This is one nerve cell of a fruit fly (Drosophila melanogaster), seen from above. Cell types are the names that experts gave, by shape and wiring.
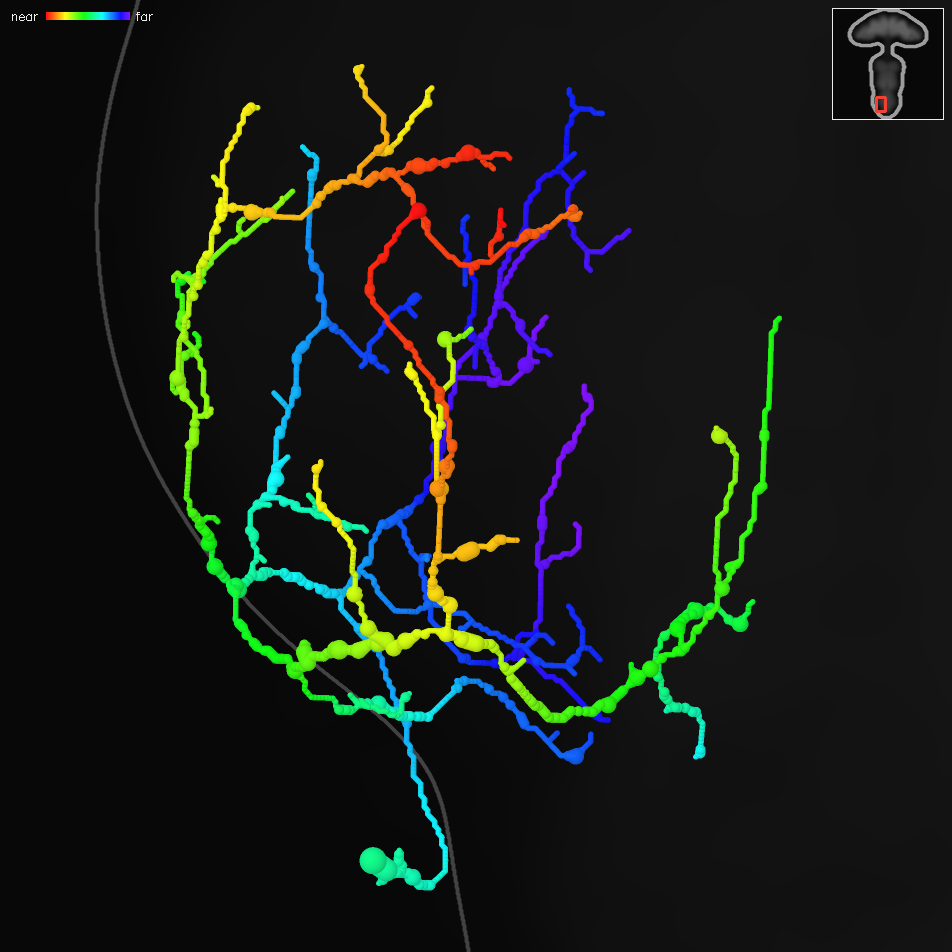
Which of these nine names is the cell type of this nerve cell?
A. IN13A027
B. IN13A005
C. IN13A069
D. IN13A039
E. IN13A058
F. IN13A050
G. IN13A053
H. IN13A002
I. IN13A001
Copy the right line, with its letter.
C. IN13A069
